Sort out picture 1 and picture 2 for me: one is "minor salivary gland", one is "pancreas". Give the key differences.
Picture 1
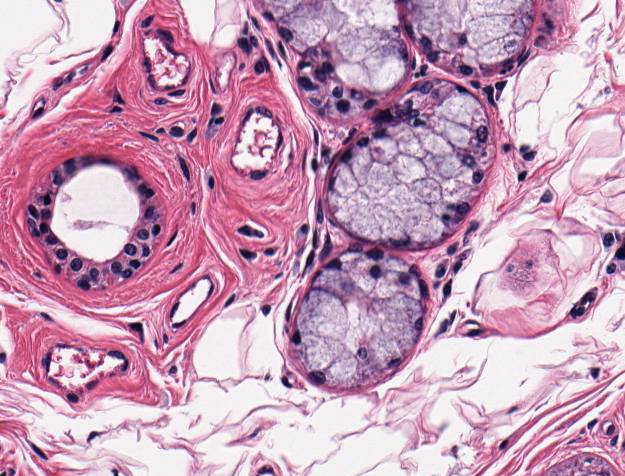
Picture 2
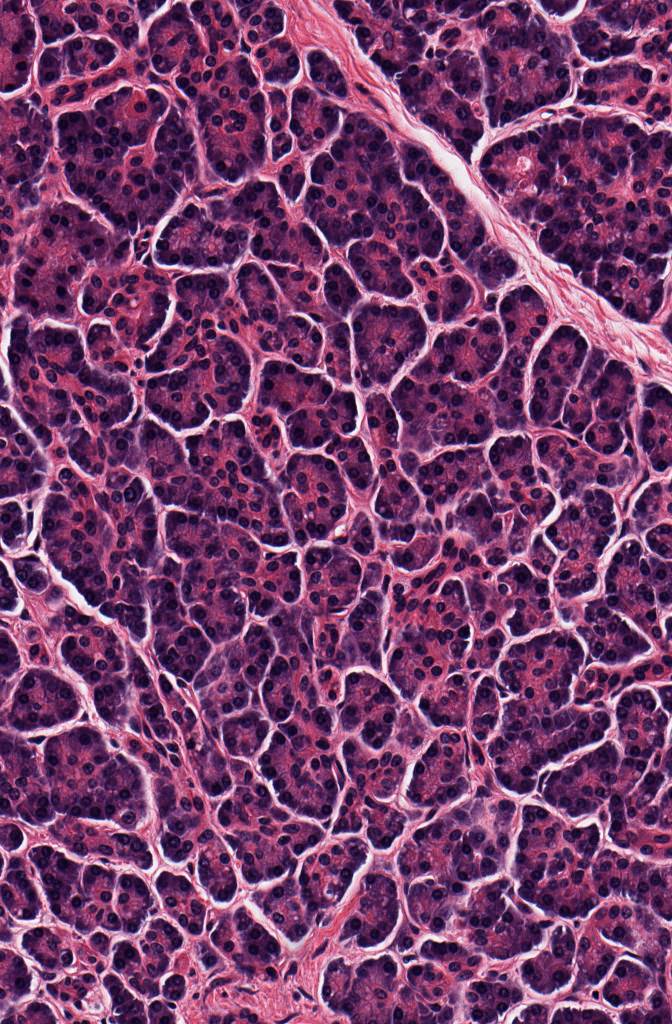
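Minor salivary gland is picture 1; pancreas is picture 2. In picture 1 rounded acini occupy the upper right and centre, their cells with pale, frothy, bluish-grey cytoplasm typical of mucous cells.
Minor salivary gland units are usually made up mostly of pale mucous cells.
On the left, dense pink collagen wraps a duct in concentric layers. In picture 2 closely packed acini fill the field, separated by thin strands of pink connective tissue, with tiny, inconspicuous lumina. Their round, dark nuclei lie basally, and the cytoplasm is purple toward the base and pinker toward the acinus centre.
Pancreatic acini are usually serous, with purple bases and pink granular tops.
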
